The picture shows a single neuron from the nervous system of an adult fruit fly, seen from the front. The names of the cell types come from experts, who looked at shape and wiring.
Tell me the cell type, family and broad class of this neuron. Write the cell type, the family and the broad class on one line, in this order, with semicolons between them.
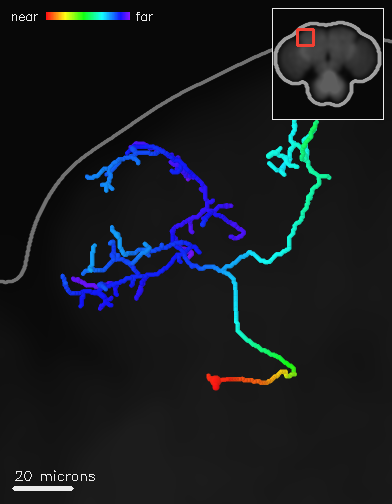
LHAV7a3; hemilineage AOTUv2; central-brain intrinsic neuron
